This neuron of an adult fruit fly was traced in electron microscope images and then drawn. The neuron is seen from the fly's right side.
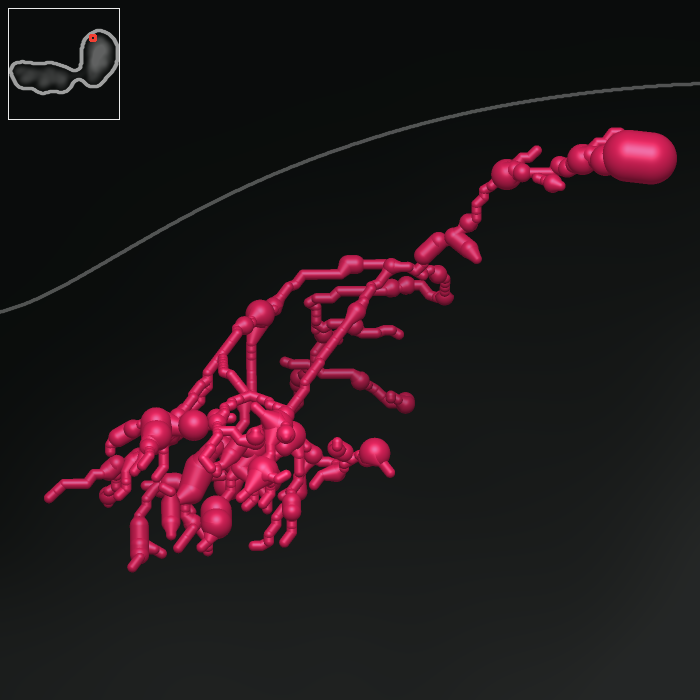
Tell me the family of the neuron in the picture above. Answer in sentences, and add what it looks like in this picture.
The family is Dm. It is an optic-lobe intrinsic neuron. The cell body can be seen at the upper right of the picture. As drawn here it is wider than it is tall.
